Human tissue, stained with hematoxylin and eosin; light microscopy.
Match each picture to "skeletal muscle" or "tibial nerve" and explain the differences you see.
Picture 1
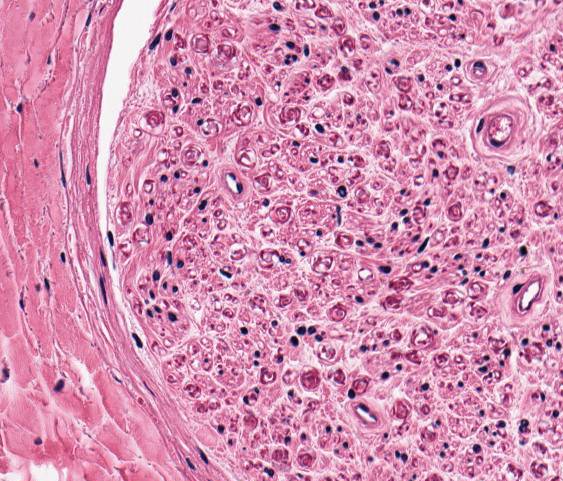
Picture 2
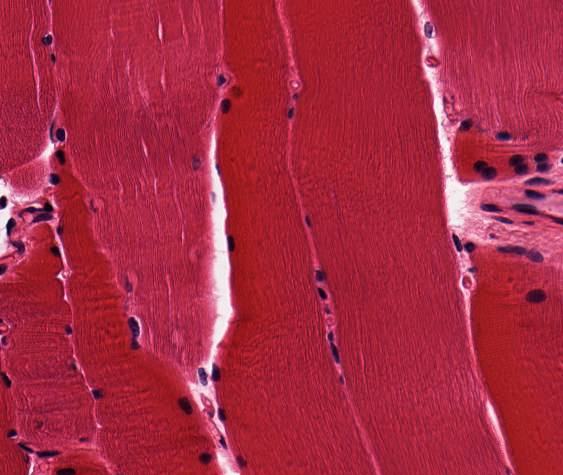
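Tibial nerve: picture 1. Skeletal muscle: picture 2. The tibial nerve is a large rounded bundle of closely packed fibres in cross-section, filling most of the field from centre to right. Small dark oval nuclei lie singly between fibre profiles throughout; no fat cells are present. A narrow white cleft, widest near the top, separates its left border from adjacent fibrous tissue. The skeletal muscle fibres run side by side without branching, with deep, even pink cytoplasm and dark blue, flattened nuclei at their edges, elongated along their length.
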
